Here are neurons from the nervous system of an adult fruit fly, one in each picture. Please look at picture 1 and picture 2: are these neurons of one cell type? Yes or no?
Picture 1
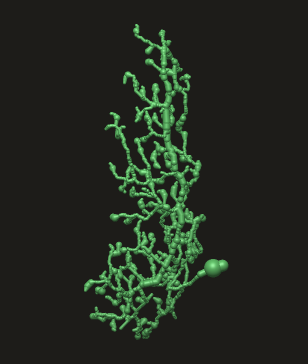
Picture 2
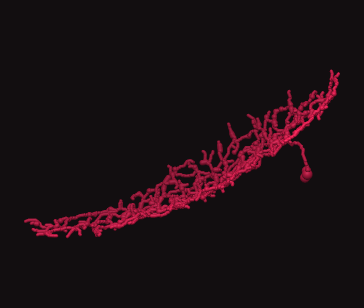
no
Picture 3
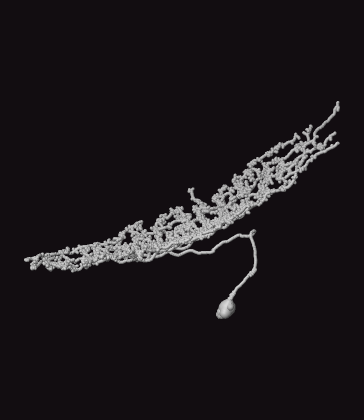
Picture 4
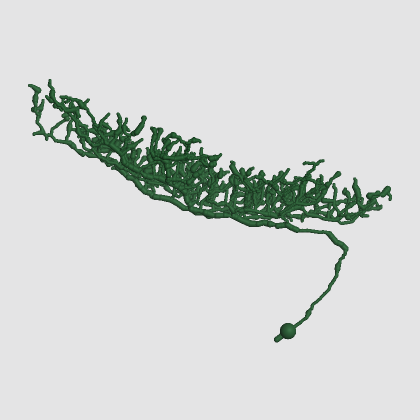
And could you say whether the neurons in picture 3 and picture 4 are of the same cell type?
no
